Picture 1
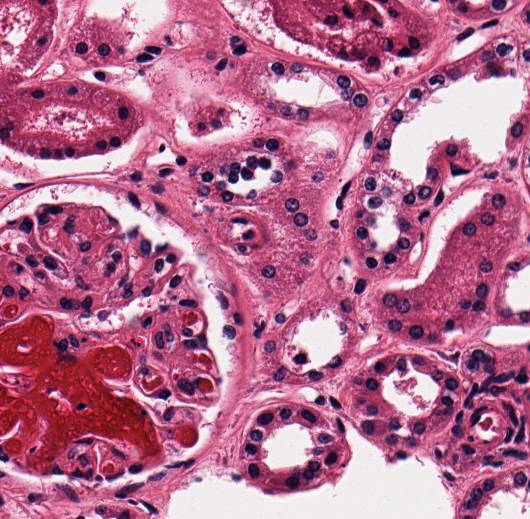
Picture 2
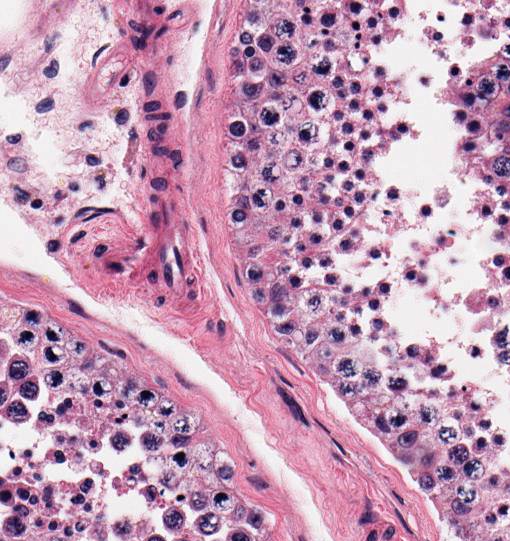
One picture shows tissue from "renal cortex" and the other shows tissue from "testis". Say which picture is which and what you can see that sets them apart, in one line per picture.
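Picture 1 shows tissue from the renal cortex. The tubules are lined by a single layer of cuboidal epithelial cells with round nuclei.
Picture 2 shows tissue from the testis. The tubules are lined by many stacked layers of rounded cells rather than a single layer.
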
